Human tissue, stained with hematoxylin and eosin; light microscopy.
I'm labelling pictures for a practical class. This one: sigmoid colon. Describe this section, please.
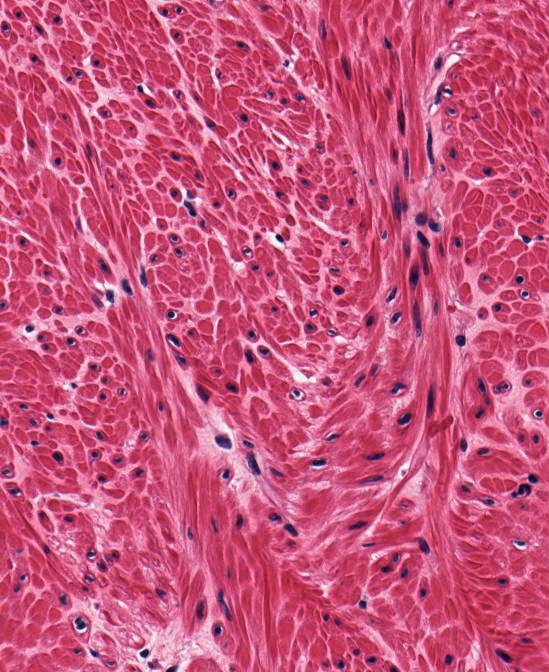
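In cross-cut areas, muscle cells appear as small polygonal pink profiles, only some with a centrally placed round nucleus. In the longitudinal band, nuclei are elongated, cigar-shaped and dark-staining, lying parallel to the cells' length. Only thin pale connective tissue strands separate the cells and bundles. No epithelium, glands or fat cells are present.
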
